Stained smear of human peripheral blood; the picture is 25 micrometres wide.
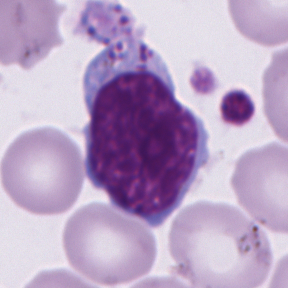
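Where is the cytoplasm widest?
Above the nucleus, it seems; everywhere else it is only a thin rim, and it stains pale blue.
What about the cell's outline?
Irregular, with a small pointed tag of cytoplasm at the lower edge.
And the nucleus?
Its outline looks slightly angular rather than smoothly curved, and at about 13 by 10 micrometres it fills about 70% of a cell measuring about 16 by 11 micrometres.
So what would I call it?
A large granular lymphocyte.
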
